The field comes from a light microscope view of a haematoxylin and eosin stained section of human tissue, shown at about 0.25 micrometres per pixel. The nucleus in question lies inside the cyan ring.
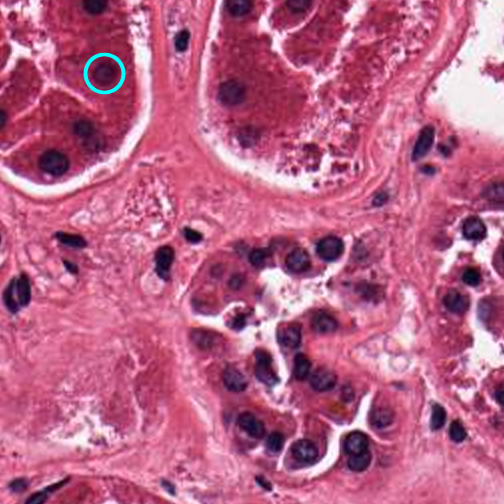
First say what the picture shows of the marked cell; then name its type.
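The nucleus is round with a smooth outline and is about the same size as the other nuclei in the same tubule. The cell sits among similar cells lining a large rounded tubule profile, toward the tubule's outer edge, where a pale gap separates the tubule from the pink connective tissue beside it. Type of cell: proximal tubule cell.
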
